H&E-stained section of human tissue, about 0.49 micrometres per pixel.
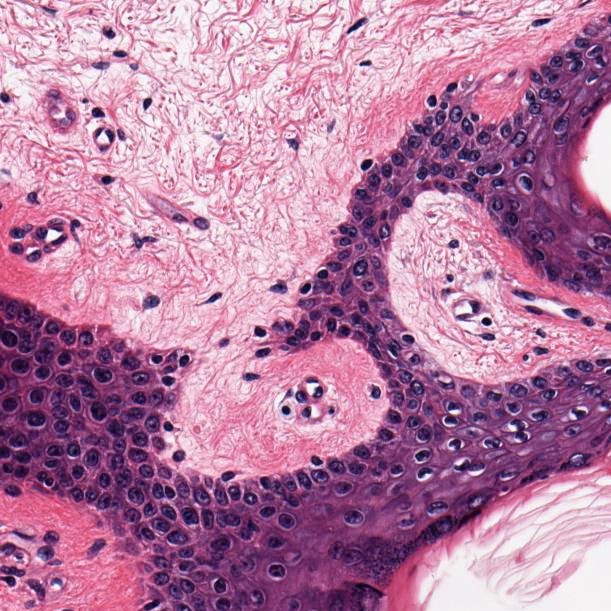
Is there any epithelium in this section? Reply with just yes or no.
Yes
